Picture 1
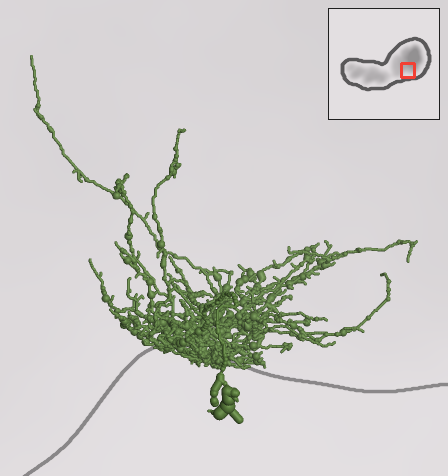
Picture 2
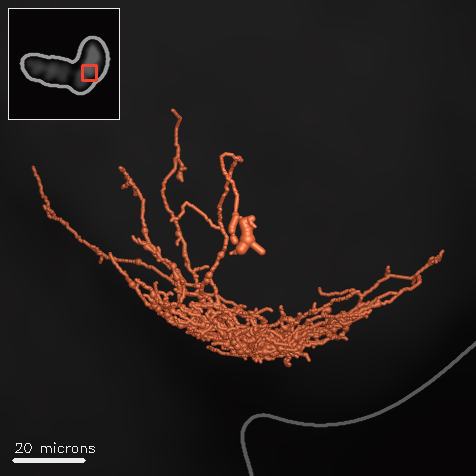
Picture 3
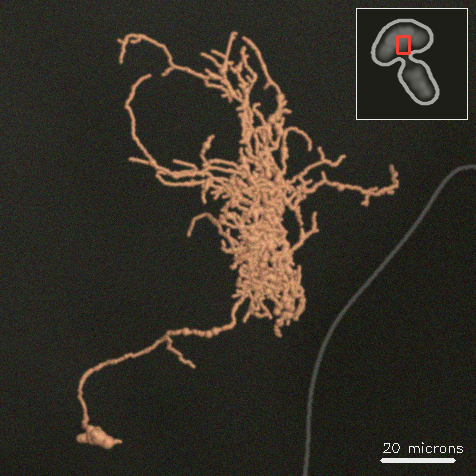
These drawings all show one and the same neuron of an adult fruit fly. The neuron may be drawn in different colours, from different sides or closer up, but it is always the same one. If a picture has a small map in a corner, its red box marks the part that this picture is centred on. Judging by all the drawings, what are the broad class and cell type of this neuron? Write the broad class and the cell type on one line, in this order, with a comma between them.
central-brain intrinsic neuron, GNG665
